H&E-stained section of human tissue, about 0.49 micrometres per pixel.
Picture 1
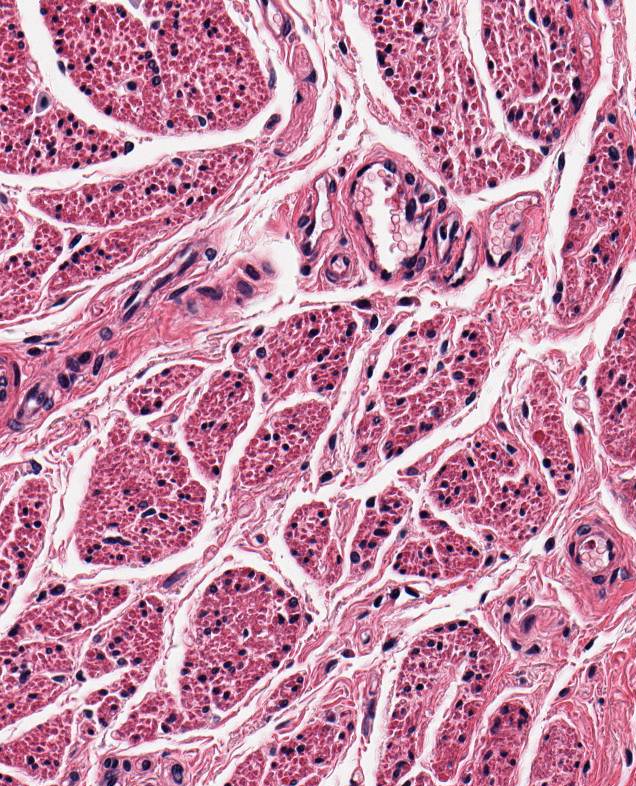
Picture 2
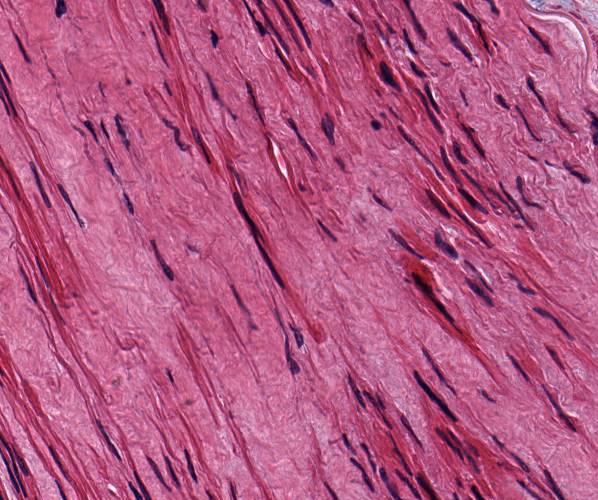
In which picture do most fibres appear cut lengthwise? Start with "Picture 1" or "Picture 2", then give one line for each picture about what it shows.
Picture 2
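Picture 1: The field is filled with many irregular bundles of smooth muscle cut mostly in cross-section.
Picture 2: Parallel fibres fill the whole field and run steeply from upper left to lower right.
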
